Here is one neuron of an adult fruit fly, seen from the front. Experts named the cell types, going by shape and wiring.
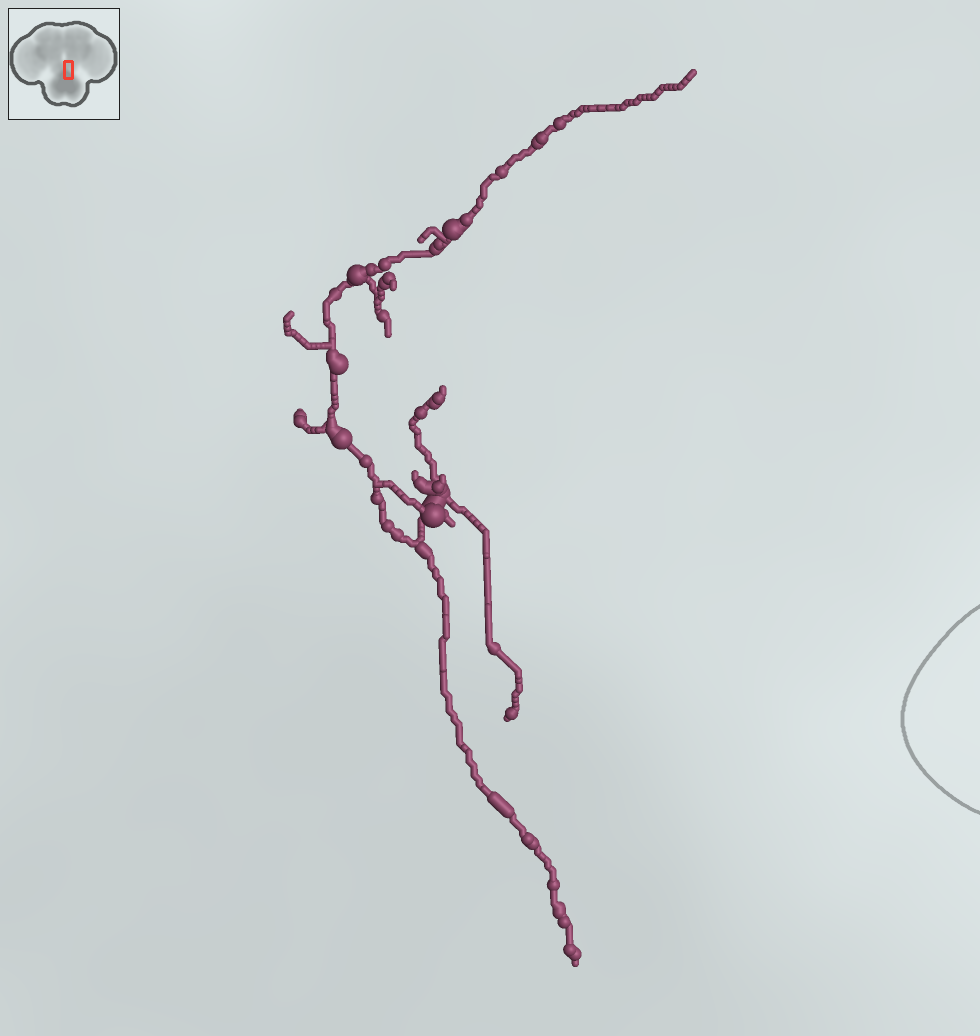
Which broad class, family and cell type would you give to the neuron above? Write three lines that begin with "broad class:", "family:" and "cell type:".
broad class: sensory neuron entering the brain
family: class gustatory
cell type: LB2d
